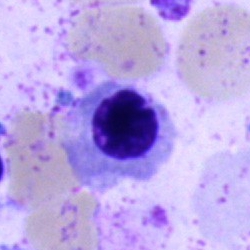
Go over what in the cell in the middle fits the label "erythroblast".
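Going through the cell in the middle feature by feature, here is how it lines up with the name erythroblast. The outline is roughly round, with a slightly irregular edge. The nuclear chromatin is dark purple and dense. The cytoplasm forms a moderate rim around the nucleus on all sides.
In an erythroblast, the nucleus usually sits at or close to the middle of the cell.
A rim of cytoplasm on every side agrees with that central position. The cytoplasm is pale blue.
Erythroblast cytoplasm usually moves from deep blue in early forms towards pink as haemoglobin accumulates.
Pale blue lies between those two ends, so the colour agrees with that change.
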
